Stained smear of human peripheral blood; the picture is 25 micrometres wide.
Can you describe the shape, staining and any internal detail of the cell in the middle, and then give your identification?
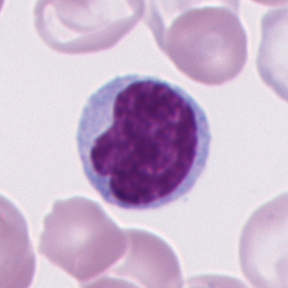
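Chromatin first: it is dark purple and coarsely clumped. Nucleoli next: none can be seen in the nucleus. Cytoplasm after that: it is pale blue and contains no vacuoles. As for the name, this is a typical lymphocyte.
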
